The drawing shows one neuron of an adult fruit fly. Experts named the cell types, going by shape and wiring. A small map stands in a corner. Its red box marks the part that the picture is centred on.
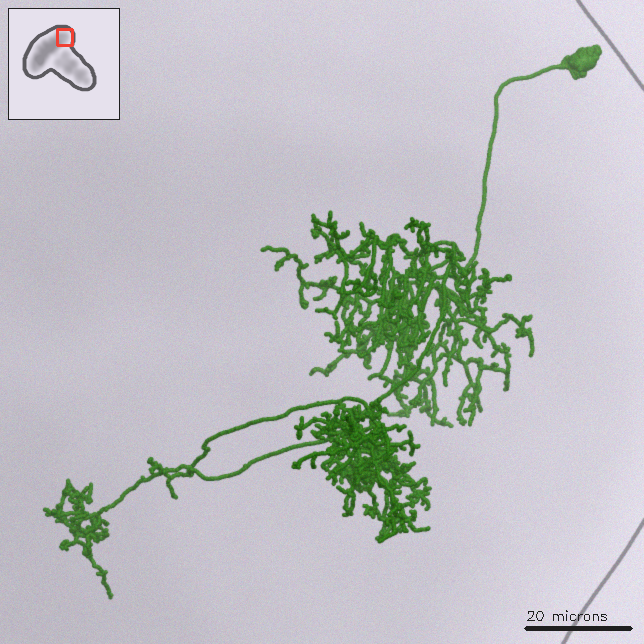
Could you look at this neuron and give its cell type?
TmY16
